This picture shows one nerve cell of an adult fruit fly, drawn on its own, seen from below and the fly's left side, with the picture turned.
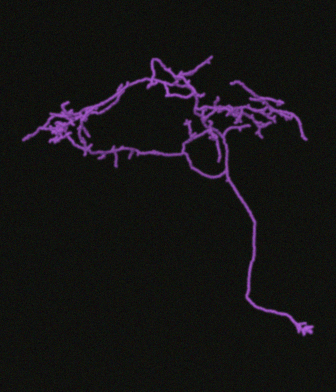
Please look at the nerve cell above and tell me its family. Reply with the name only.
hemilineage LALv1_ventral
